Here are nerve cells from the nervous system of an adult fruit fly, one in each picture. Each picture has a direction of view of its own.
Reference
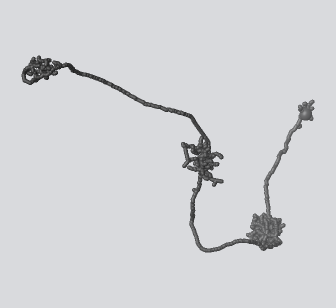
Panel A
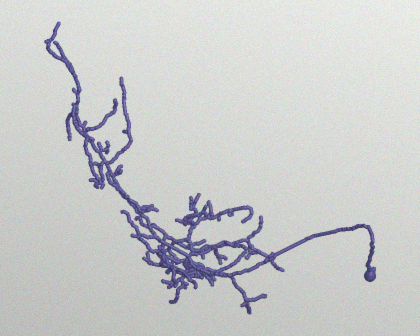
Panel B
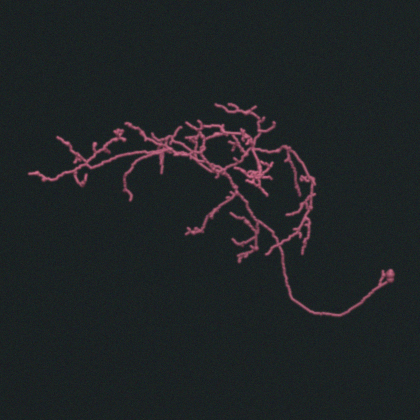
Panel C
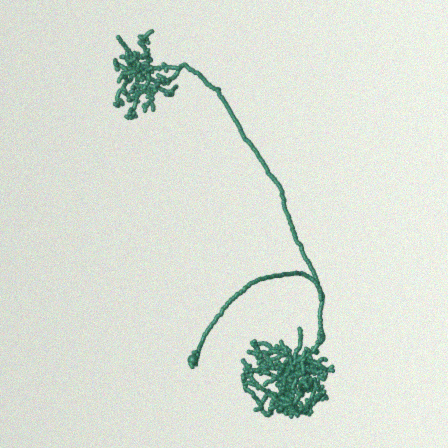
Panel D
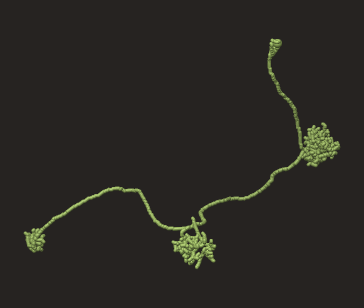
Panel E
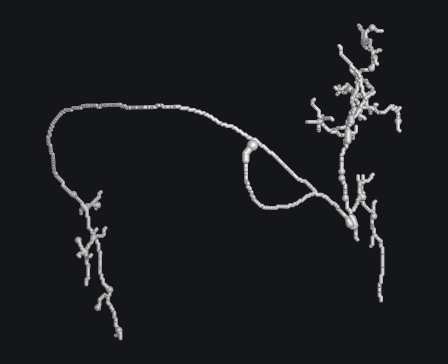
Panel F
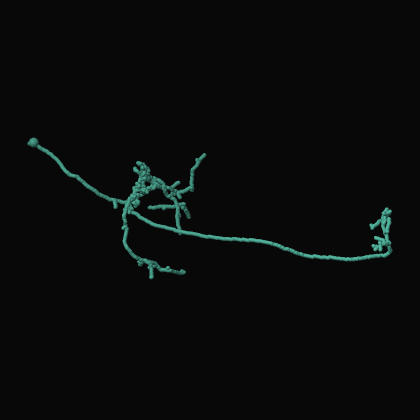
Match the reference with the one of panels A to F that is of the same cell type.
Panel D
